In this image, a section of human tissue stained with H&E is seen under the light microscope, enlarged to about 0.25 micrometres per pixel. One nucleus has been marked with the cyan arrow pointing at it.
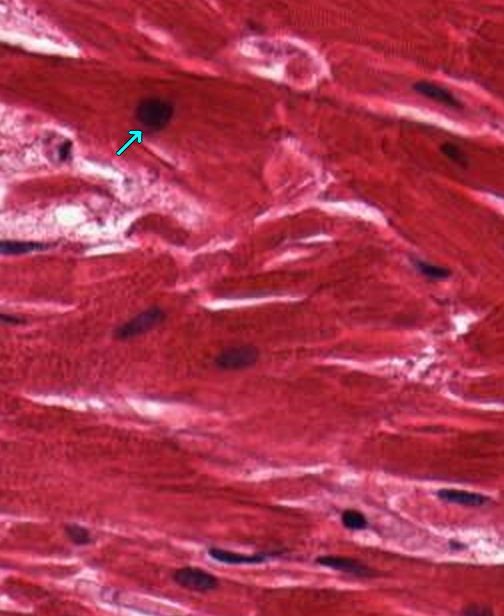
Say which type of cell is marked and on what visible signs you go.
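The marked nucleus belongs to a cardiomyocyte. The nucleus is oval, evenly dark-staining, and has a smooth edge. The nucleus lies in the middle of the cell's width rather than against its edge. The cytoplasm is deep red and plentiful, filling the fibre around the nucleus, with faint streaks running along its length. The cell lies among elongated fibres running side by side in the same direction, separated by thin pale clefts.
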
